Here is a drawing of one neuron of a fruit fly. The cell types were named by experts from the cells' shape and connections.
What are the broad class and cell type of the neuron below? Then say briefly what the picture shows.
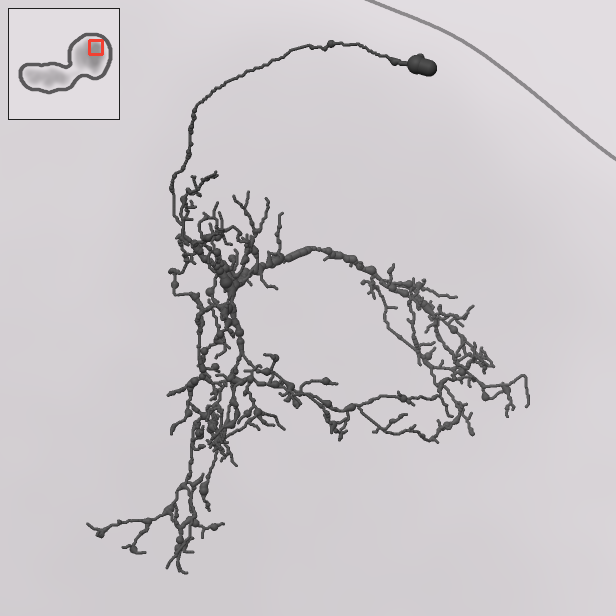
This is a central-brain intrinsic neuron. It is of cell type SLP395. More than a hundred branch ends can be seen. In this view it is about as wide as it is tall.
